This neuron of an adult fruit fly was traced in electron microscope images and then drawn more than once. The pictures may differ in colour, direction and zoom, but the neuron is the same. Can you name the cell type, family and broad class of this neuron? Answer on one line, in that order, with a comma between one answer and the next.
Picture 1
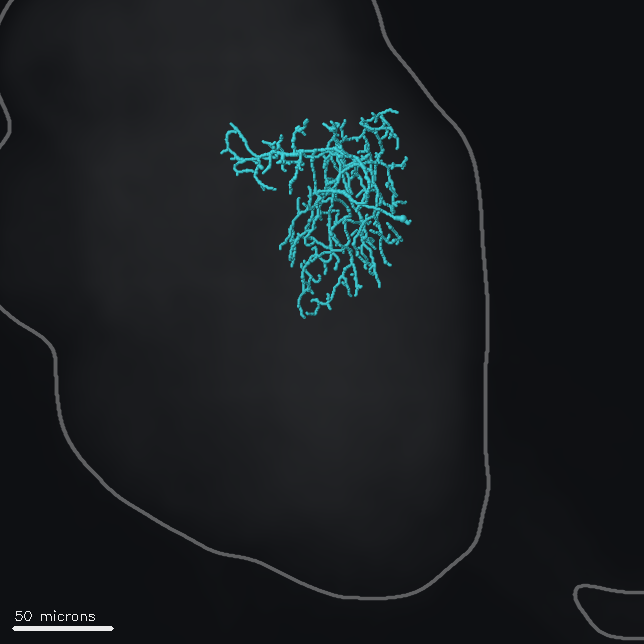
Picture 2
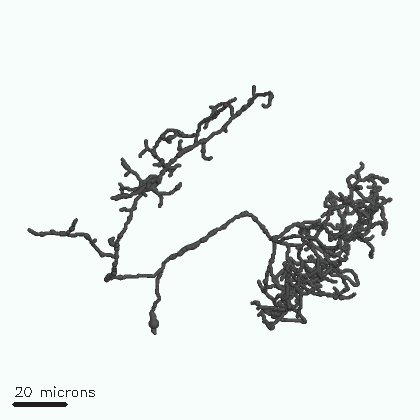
LT73, hemilineage VPNp&v1_ventral, visual projection neuron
